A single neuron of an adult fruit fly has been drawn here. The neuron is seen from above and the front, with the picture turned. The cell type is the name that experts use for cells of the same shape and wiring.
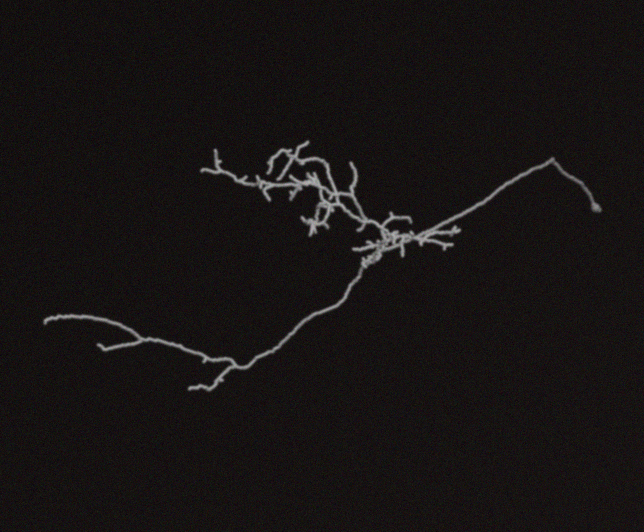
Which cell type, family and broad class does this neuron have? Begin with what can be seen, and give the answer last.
The cell body can be seen on the right of the picture. The picture shows dozens of branch ends. Its cell type is IN07B099. Its family is hemilineage 07B. It is a nerve-cord intrinsic neuron.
